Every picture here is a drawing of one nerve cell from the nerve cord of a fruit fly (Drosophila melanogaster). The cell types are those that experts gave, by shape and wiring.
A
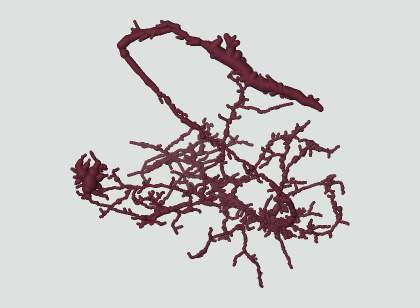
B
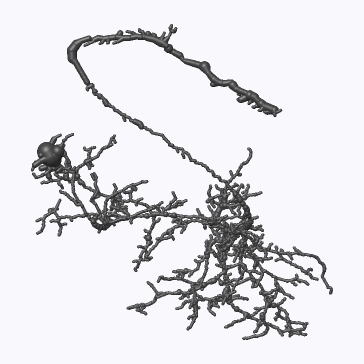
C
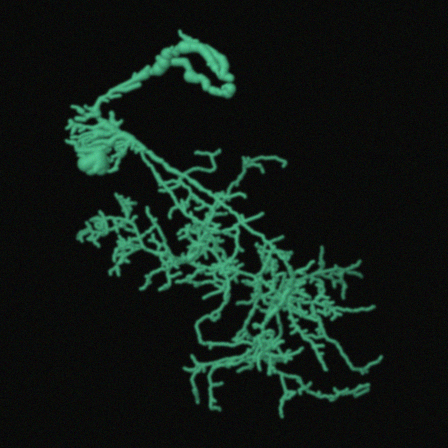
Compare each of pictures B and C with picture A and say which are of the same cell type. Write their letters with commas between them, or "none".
B, C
